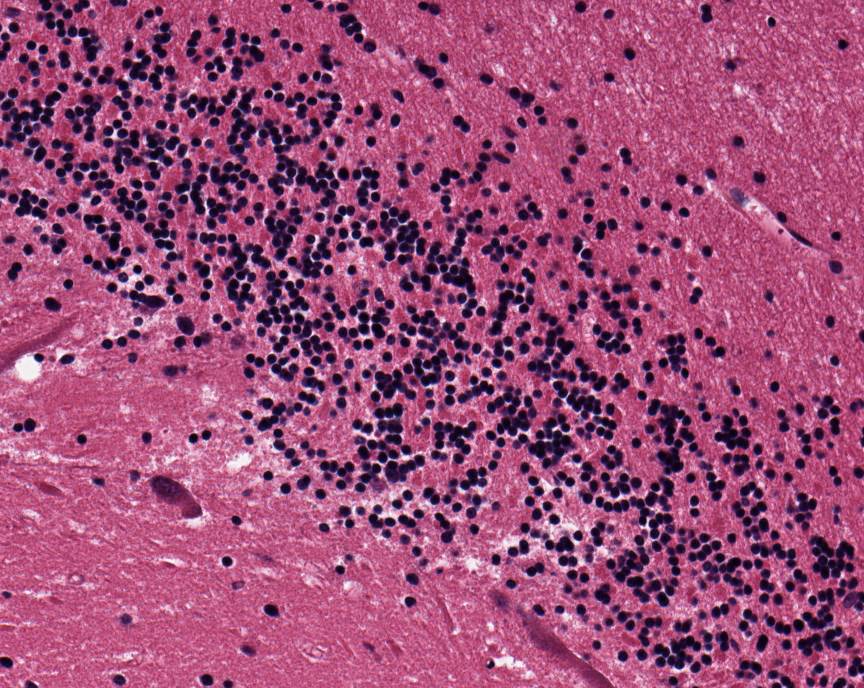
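Cerebellum. A broad band of densely packed nuclei runs diagonally from upper left to lower right. These nuclei are small, round and darkly stained, with almost no visible cytoplasm. Within the band they cluster around small pink islands free of cells. A thin, elongated vessel runs obliquely through the pale zone at upper right.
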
